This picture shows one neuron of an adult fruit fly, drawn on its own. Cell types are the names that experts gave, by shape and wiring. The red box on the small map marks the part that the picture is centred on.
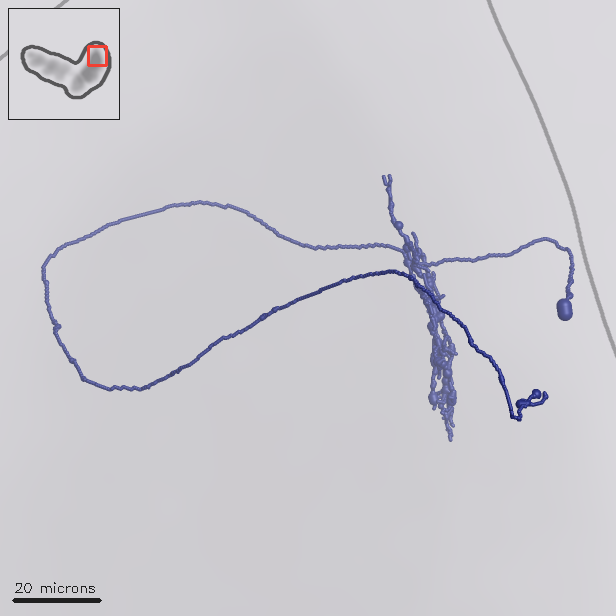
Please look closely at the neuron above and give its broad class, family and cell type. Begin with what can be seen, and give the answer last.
Its cell body lies on the right of the picture. By the scale bar it is about 130 microns wide in this view. This is a visual projection neuron. The family is MeTu. It is of cell type MeTu1.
